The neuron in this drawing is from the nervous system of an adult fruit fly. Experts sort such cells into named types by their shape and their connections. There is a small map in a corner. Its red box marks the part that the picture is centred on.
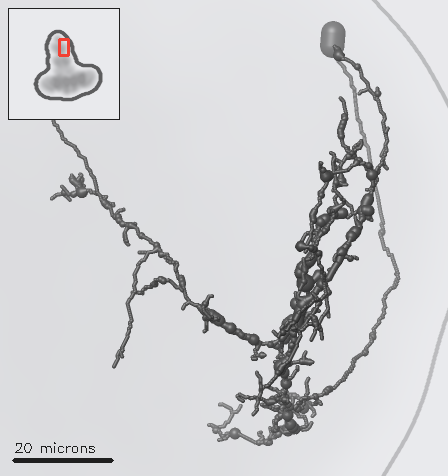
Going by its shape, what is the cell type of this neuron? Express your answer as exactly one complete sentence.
This neuron is an instance of the cell type IN08A045.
